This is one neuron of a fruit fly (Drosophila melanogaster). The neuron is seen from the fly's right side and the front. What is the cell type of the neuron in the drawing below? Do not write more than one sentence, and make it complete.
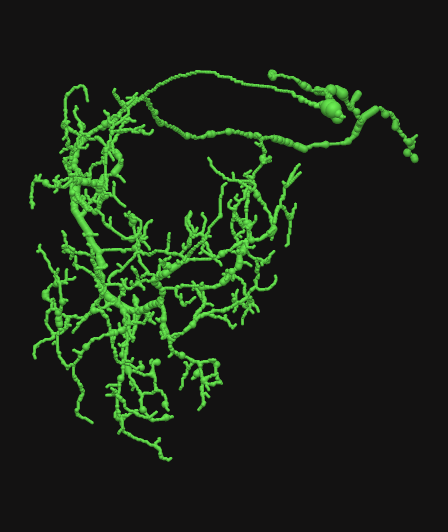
This neuron is classified under the cell type AVLP202.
